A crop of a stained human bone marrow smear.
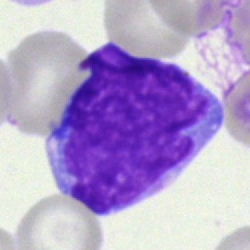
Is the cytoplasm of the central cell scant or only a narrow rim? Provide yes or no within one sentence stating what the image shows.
Yes, the nucleus of this cell fills most of it.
